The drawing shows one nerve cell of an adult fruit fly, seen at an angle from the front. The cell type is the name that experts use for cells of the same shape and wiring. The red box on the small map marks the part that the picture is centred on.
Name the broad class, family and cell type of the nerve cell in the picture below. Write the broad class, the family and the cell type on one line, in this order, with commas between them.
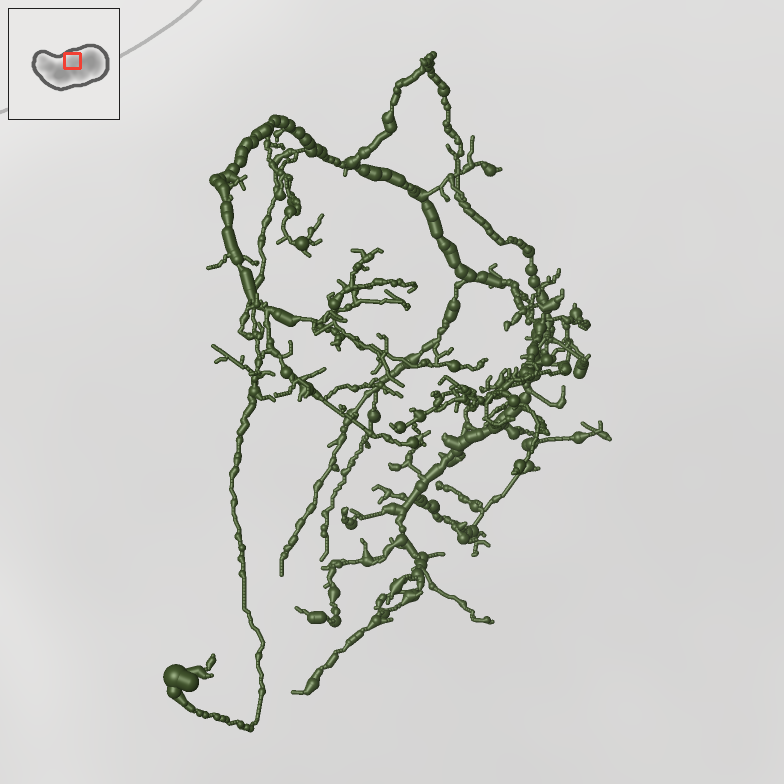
central-brain intrinsic neuron, hemilineage SIPa1_ventral, SLP136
